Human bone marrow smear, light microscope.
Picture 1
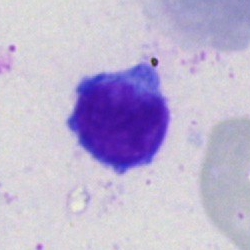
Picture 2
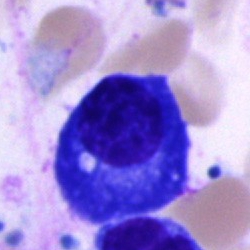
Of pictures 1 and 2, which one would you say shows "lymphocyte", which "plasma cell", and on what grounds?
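In picture 1 is a lymphocyte; in picture 2, a plasma cell. Neither is smoothly round: the lymphocyte has an irregular, angular outline with a small blunt bulge on its left edge, and the plasma cell is angular with a flattened upper-right edge. The nucleus of the lymphocyte occupies most of the cell.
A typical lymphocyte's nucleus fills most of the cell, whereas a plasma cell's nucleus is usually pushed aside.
The plasma cell instead has abundant, deep blue cytoplasm, with a clear round vacuole to the lower left of its nucleus.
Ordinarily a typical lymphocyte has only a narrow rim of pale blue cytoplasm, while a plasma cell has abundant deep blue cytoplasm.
The lymphocyte's chromatin stains dense and dark purple, without distinct nucleoli.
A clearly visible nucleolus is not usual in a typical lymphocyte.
The plasma cell's chromatin is dark and coarsely patchy.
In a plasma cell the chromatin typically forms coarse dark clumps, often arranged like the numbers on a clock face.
Neither cytoplasm shows granules, and another nucleated cell touches the plasma cell's lower edge.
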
